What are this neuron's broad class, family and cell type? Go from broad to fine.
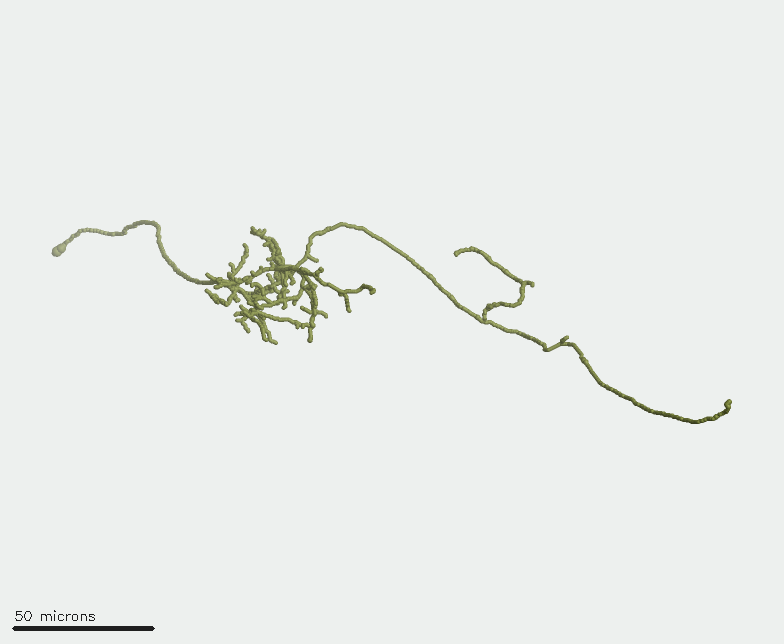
nerve-cord intrinsic neuron; hemilineage 06A; IN06A125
